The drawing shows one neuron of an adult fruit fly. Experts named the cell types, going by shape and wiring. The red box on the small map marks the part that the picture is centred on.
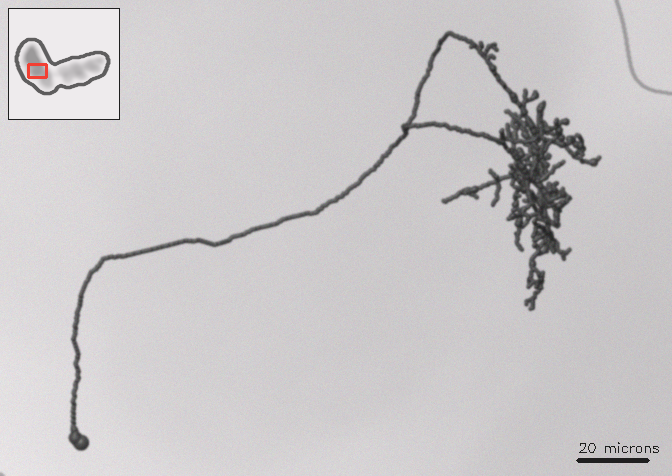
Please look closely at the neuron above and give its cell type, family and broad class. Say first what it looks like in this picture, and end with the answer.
Its cell body lies at the lower left of the picture. By the scale bar it is about 150 microns wide in this view. Dozens of branch ends can be seen. Its cell type is PS072. The family is hemilineage LALv1_ventral. Its broad class is central-brain intrinsic neuron.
